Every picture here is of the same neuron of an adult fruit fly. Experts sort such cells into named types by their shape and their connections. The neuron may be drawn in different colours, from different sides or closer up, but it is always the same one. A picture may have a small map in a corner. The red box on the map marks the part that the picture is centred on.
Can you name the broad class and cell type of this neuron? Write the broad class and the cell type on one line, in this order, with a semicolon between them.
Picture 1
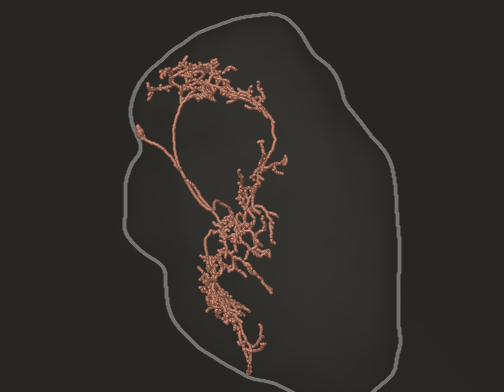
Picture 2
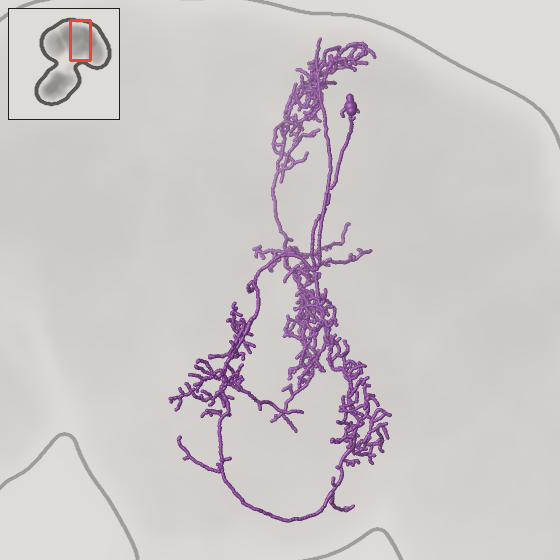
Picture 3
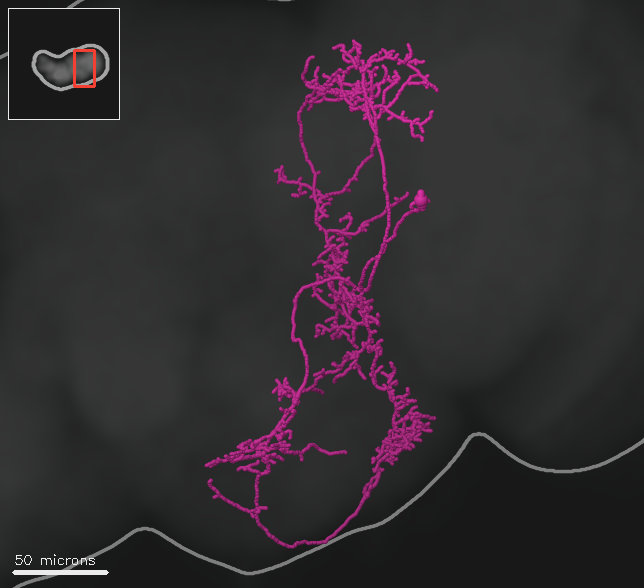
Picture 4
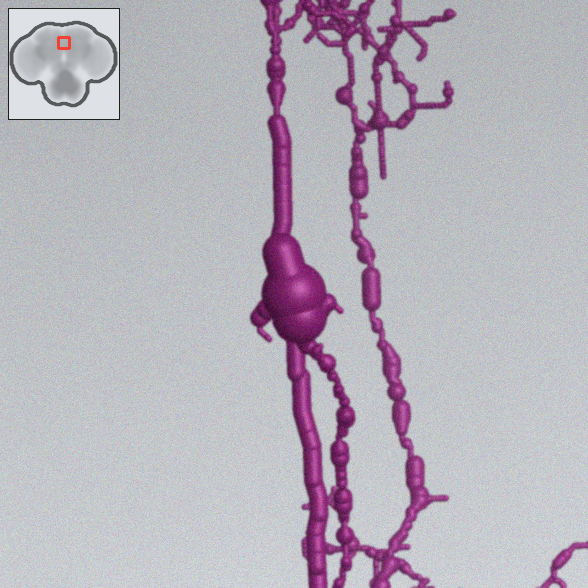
central-brain intrinsic neuron; SMP604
